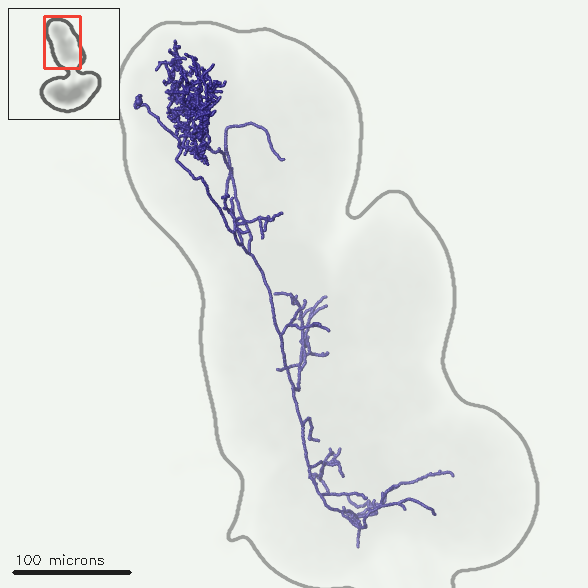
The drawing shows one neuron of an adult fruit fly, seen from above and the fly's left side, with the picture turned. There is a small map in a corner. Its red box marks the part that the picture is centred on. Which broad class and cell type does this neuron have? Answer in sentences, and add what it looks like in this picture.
This is a nerve-cord intrinsic neuron. Its cell type is INXXX062. It is in the nerve cord and does not reach the brain. Its cell body lies at the upper left of the picture. Dozens of branch ends can be seen.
